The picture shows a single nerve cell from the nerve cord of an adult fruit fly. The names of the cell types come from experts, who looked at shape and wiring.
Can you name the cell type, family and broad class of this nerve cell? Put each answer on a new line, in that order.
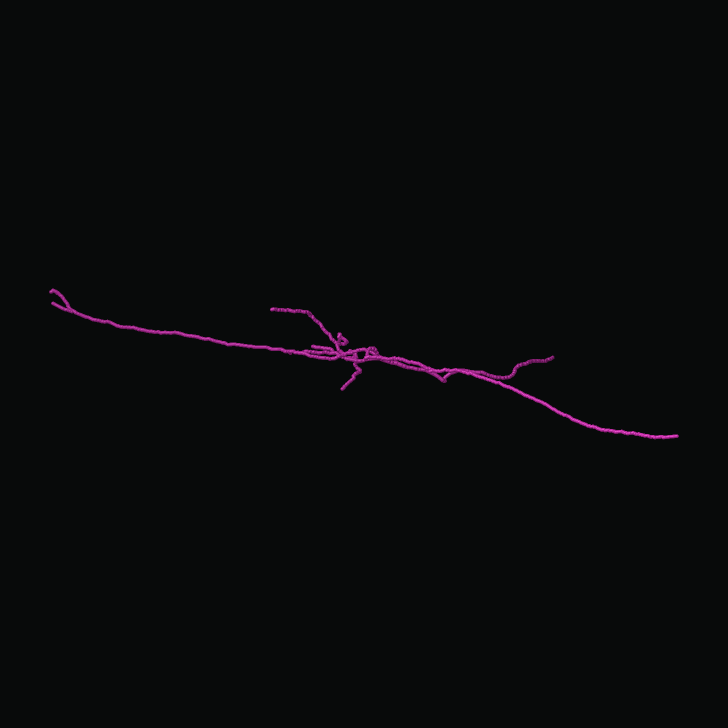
SApp04
class mechanosensory proprioceptive
sensory neuron ascending to the brain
